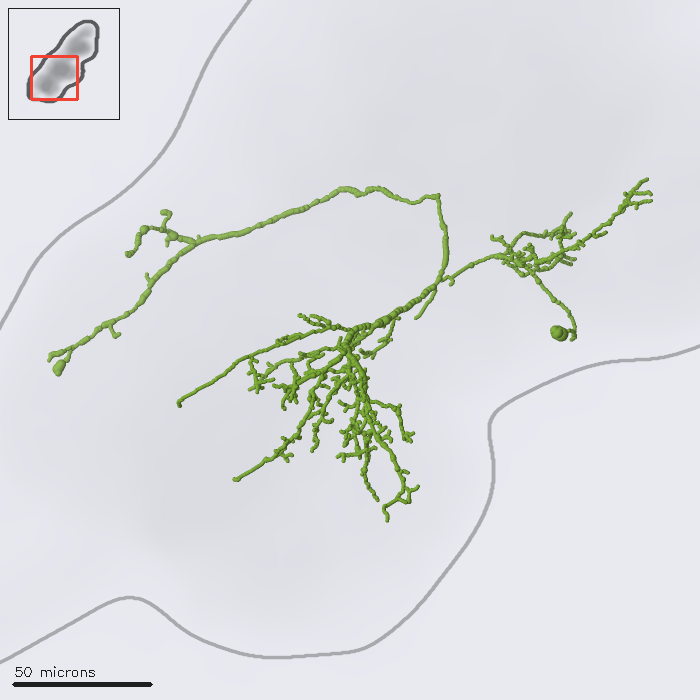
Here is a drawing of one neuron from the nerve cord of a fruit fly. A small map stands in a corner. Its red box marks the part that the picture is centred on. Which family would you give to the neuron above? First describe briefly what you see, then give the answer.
From left to right in the picture it spans about 200 microns. The picture shows dozens of branch ends. This is a nerve-cord intrinsic neuron. Its family is hemilineage 08B.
